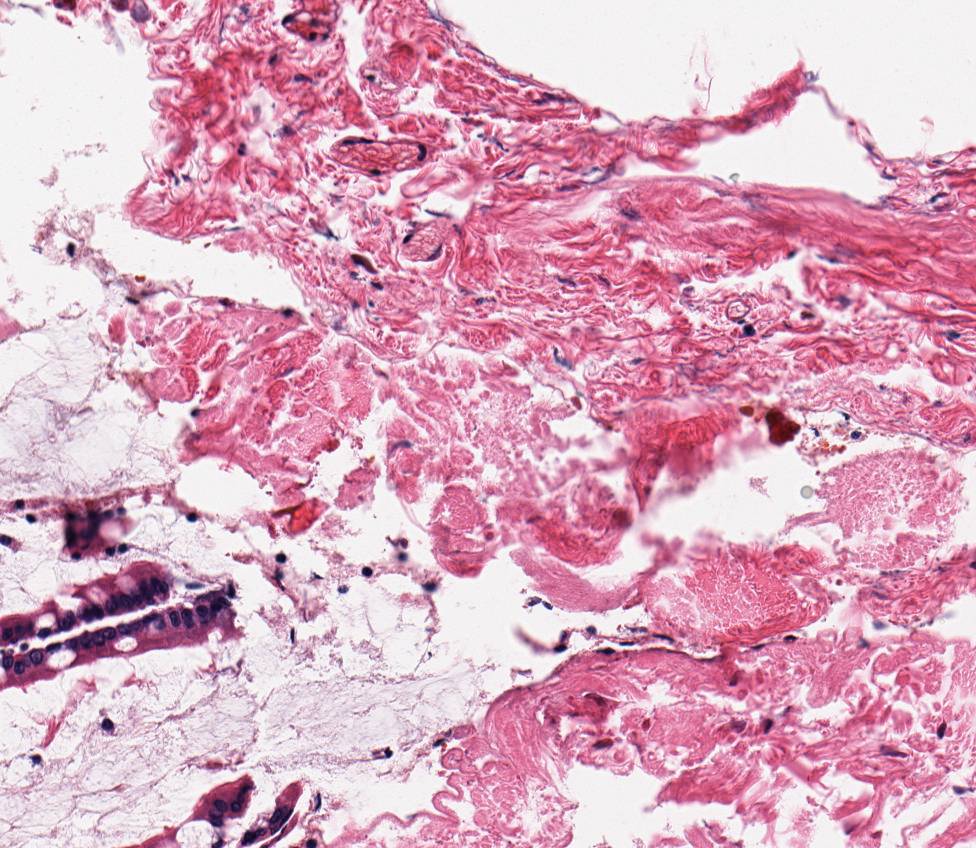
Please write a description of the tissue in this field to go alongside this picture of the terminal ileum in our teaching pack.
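Down at the left edge, in the lower half, there's a narrow strip of columnar epithelium with dark, oval nuclei. Around it in the lower left sits some pale grey-blue wispy material. The pink fibrous tissue elsewhere holds only sparse nuclei.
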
